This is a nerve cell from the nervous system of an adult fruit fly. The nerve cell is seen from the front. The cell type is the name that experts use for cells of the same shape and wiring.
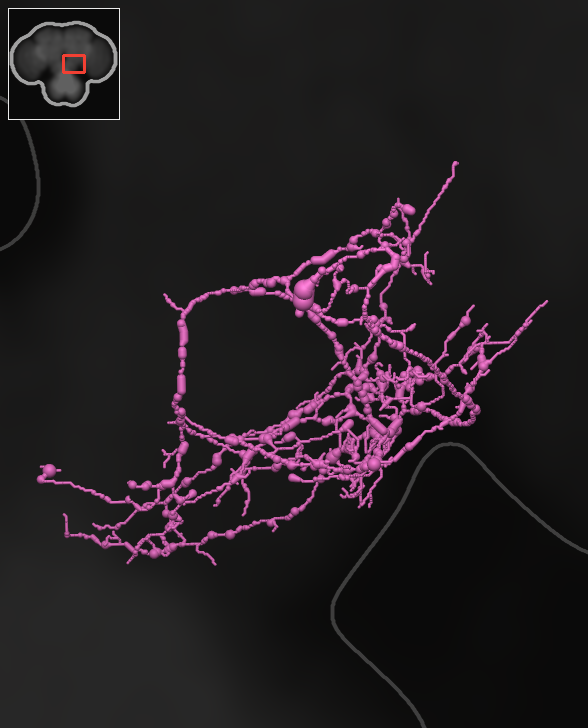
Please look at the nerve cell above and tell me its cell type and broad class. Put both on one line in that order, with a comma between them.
GNG464, central-brain intrinsic neuron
